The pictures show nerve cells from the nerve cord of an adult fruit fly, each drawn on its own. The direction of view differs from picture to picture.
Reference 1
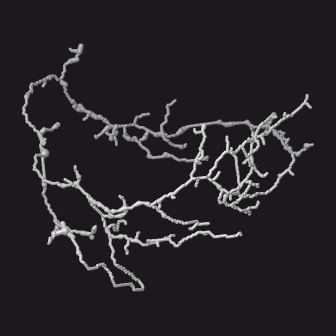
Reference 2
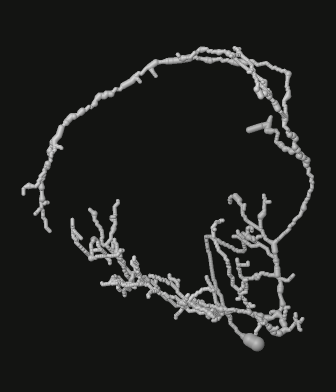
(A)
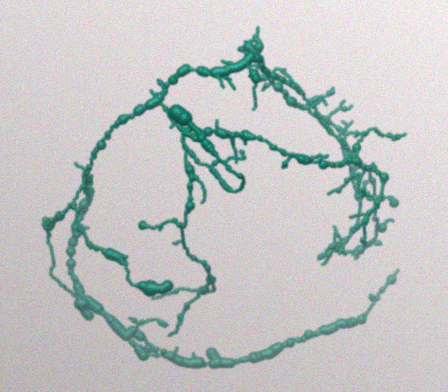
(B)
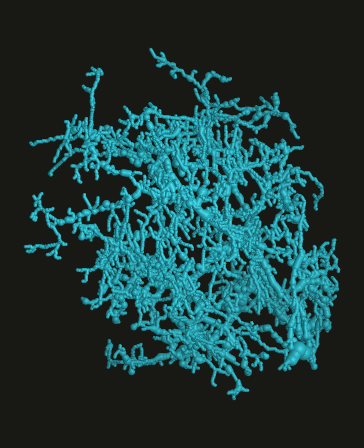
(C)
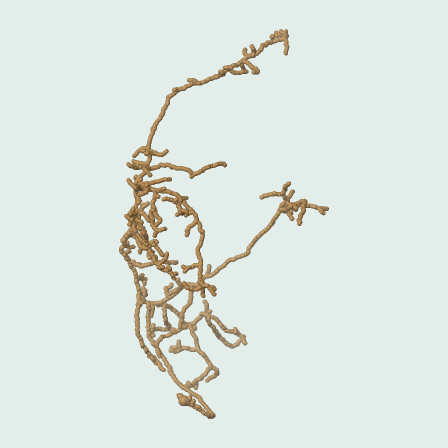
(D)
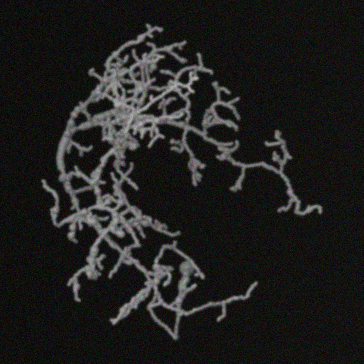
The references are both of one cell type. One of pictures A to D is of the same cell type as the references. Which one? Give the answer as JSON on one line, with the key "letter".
{"letter": "A"}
